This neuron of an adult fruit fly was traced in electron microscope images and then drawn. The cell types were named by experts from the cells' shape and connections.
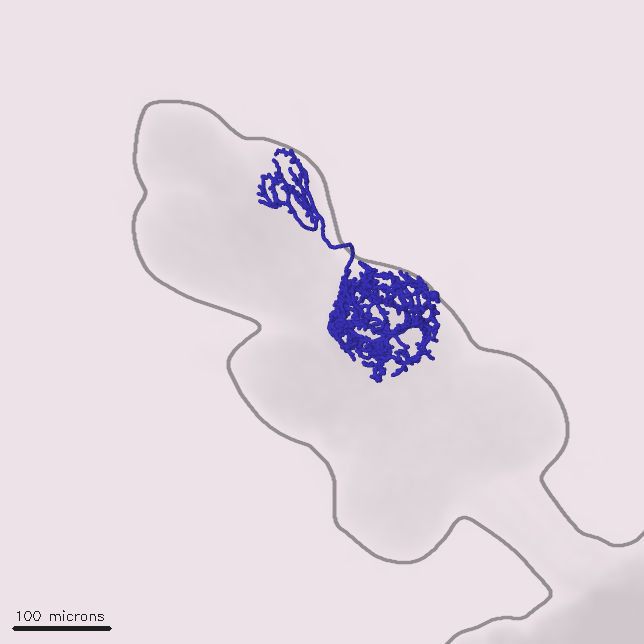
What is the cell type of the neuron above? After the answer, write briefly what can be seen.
It is of cell type IN17A007. This is a nerve-cord intrinsic neuron. By the scale bar it is about 250 microns tall in this view. As drawn here it is taller than it is wide.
